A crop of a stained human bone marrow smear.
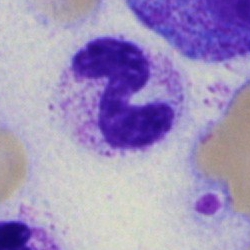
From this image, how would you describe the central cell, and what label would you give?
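Outline roughly round. Nucleus a single curved band, bent into a shape like the numeral 2. No nucleoli visible. Cytoplasm pale, not deep blue. Band neutrophil.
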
